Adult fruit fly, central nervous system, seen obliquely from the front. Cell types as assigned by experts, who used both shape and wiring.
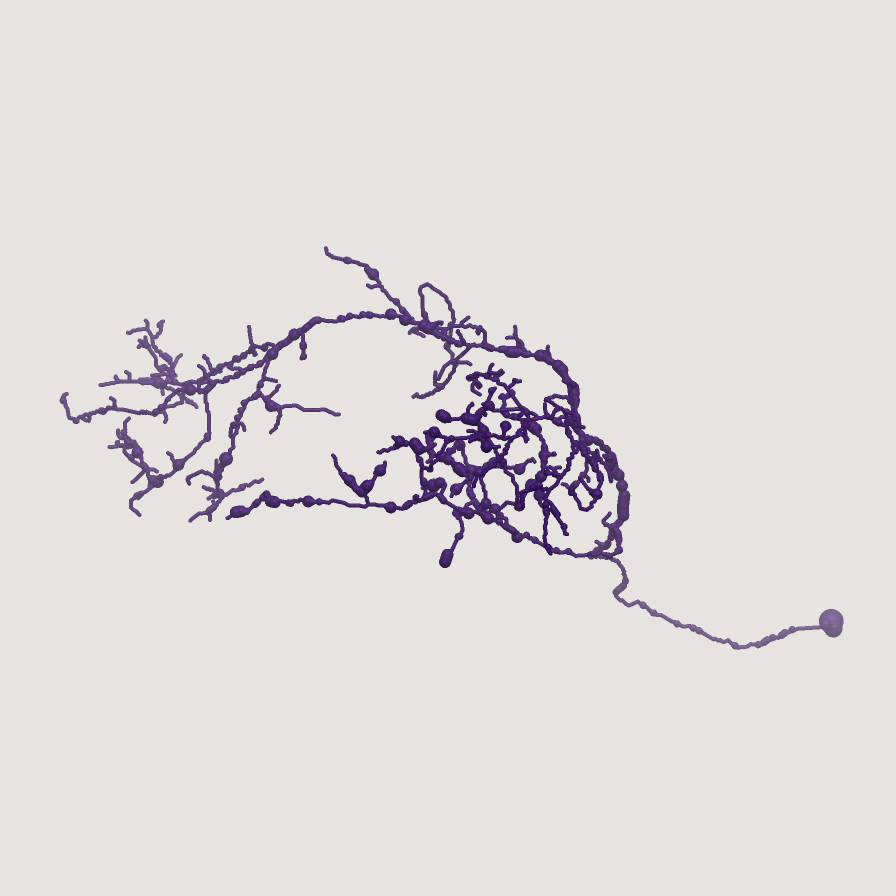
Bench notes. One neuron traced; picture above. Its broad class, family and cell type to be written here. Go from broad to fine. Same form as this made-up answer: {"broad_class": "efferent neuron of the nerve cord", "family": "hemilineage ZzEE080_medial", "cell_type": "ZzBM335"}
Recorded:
{"broad_class": "central-brain intrinsic neuron", "family": "hemilineage DM4_dorsal", "cell_type": "SMP399_c"}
